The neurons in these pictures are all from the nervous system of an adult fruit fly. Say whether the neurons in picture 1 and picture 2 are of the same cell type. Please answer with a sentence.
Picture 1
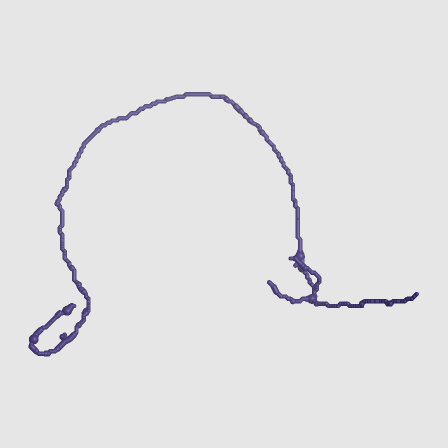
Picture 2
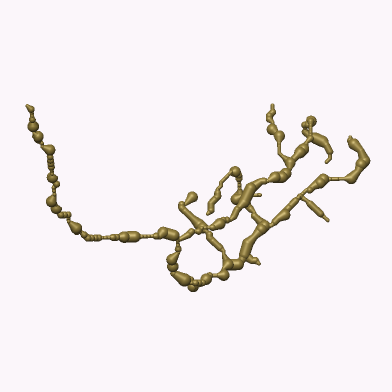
They are of different cell types.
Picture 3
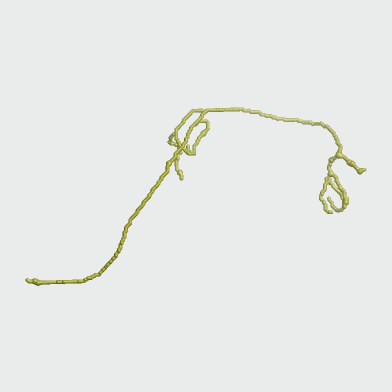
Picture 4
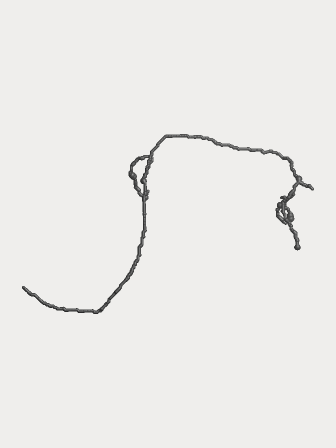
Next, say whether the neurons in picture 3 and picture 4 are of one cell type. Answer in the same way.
They are of the same cell type.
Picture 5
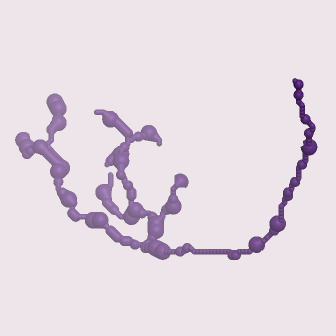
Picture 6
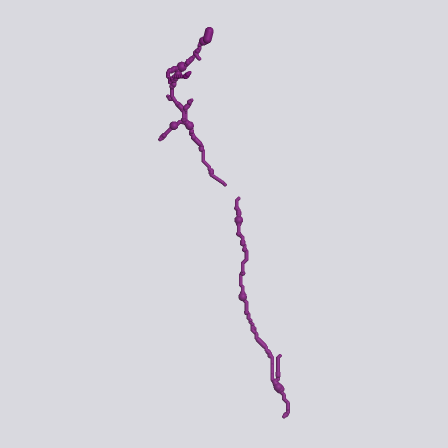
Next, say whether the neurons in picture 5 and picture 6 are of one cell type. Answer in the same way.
They are of different cell types.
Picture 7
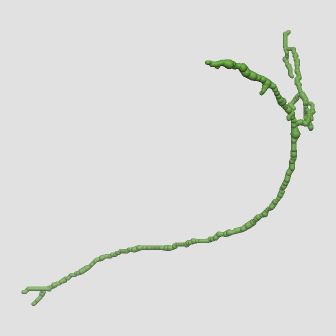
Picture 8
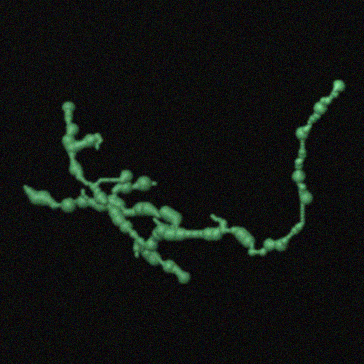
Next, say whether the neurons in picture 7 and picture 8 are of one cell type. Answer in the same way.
They are of different cell types.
